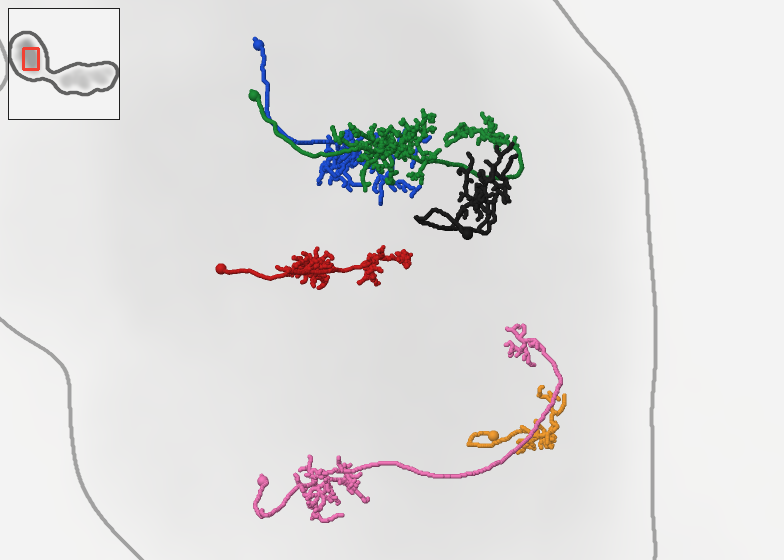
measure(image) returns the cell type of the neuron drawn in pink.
Tm39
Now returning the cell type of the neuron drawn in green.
Tm37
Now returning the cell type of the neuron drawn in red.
Mi4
